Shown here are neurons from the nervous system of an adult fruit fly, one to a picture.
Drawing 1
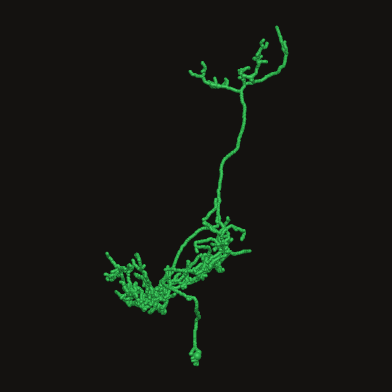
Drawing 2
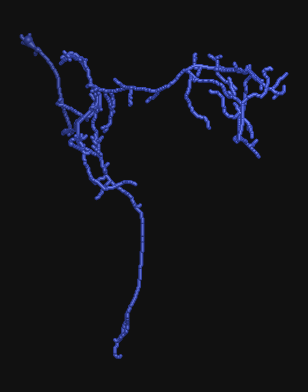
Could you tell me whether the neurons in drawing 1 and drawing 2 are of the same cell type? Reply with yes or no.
no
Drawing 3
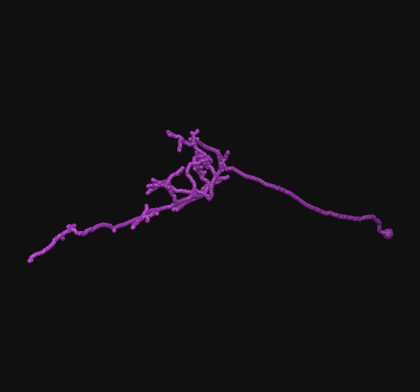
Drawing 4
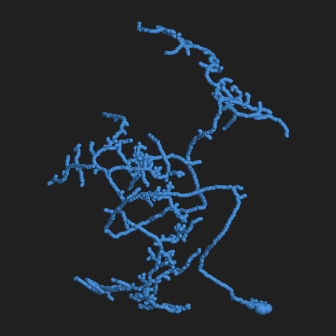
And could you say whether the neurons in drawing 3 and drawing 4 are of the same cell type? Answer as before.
no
